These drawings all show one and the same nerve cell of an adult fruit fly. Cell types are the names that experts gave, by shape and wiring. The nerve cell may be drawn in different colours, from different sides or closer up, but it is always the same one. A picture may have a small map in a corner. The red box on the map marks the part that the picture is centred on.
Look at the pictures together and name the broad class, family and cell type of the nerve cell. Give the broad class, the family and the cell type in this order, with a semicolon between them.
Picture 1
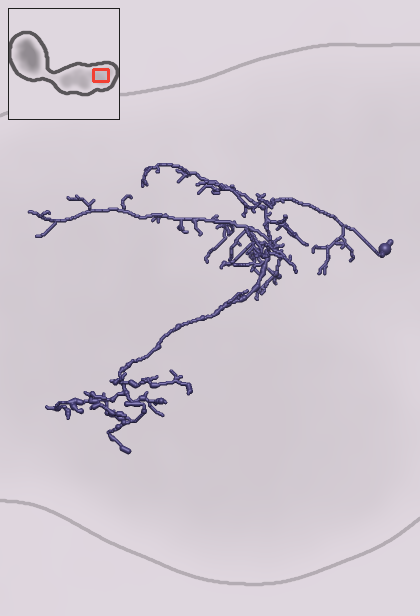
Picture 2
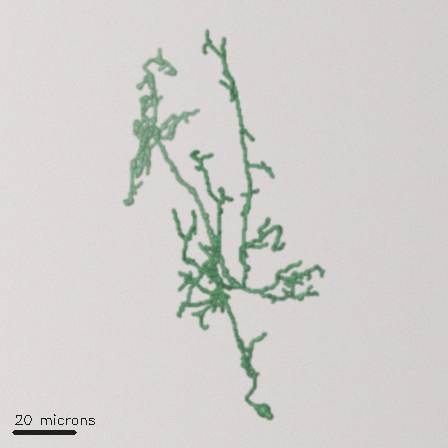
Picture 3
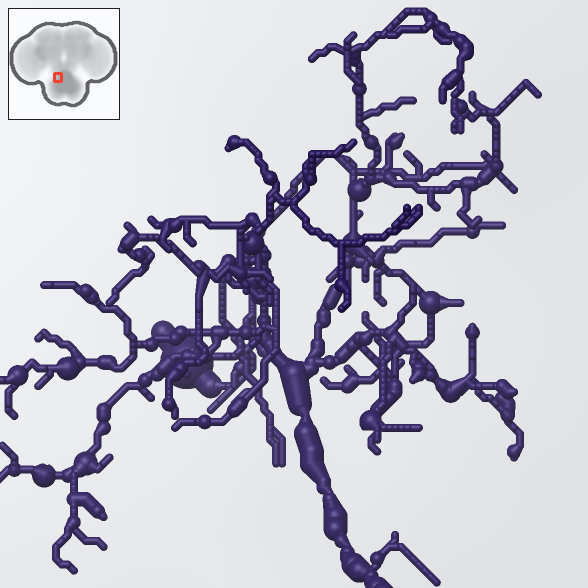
nerve-cord intrinsic neuron; hemilineage 19A; IN19A088_c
